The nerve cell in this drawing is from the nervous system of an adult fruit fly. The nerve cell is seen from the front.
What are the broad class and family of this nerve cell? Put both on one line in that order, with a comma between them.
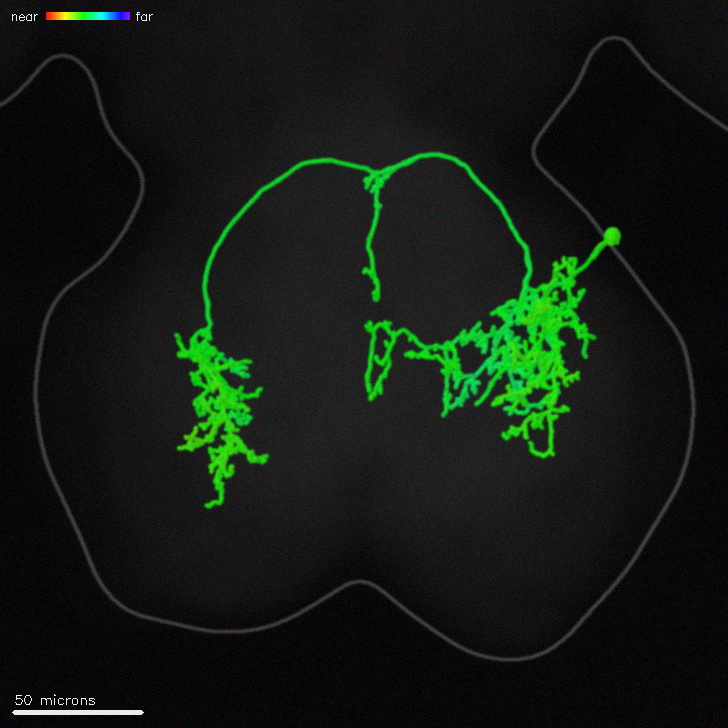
nerve-cord intrinsic neuron, hemilineage 19B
